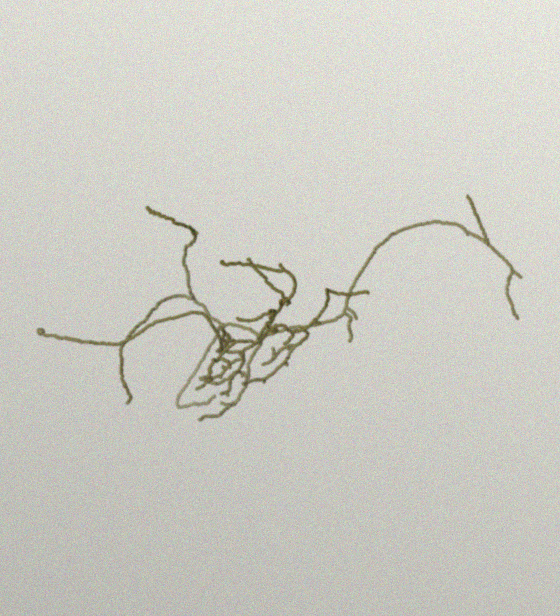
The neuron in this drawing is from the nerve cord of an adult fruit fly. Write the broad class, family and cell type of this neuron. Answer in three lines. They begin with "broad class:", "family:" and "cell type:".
broad class: nerve-cord intrinsic neuron
family: hemilineage 12B
cell type: IN12B048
